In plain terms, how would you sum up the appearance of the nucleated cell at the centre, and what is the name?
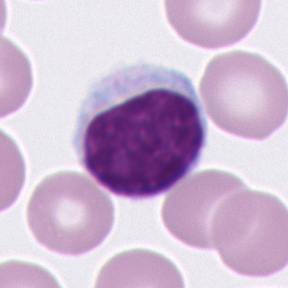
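The chromatin here is dark purple and coarsely clumped, and no nucleoli can be seen. Most of the cytoplasm lies as a crescent along the upper left side of the nucleus, its outer edge a little ragged at the top. It's a typical lymphocyte.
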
